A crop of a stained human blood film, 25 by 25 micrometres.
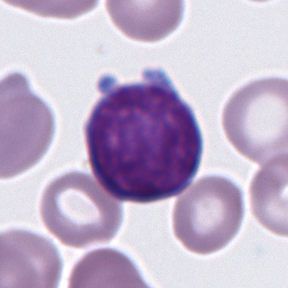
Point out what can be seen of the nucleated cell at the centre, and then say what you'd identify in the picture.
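Note the round, mostly smooth outline of the cell. Its nucleus is also round, measuring about 10 micrometres across. The chromatin is dense and dark purple, clumped coarsely, with small paler patches in between. Cytoplasm appears only as a very thin deep-blue rim around the nucleus, and small pale-blue knobs project from the cell's upper edge. This cell is a myeloblast.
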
